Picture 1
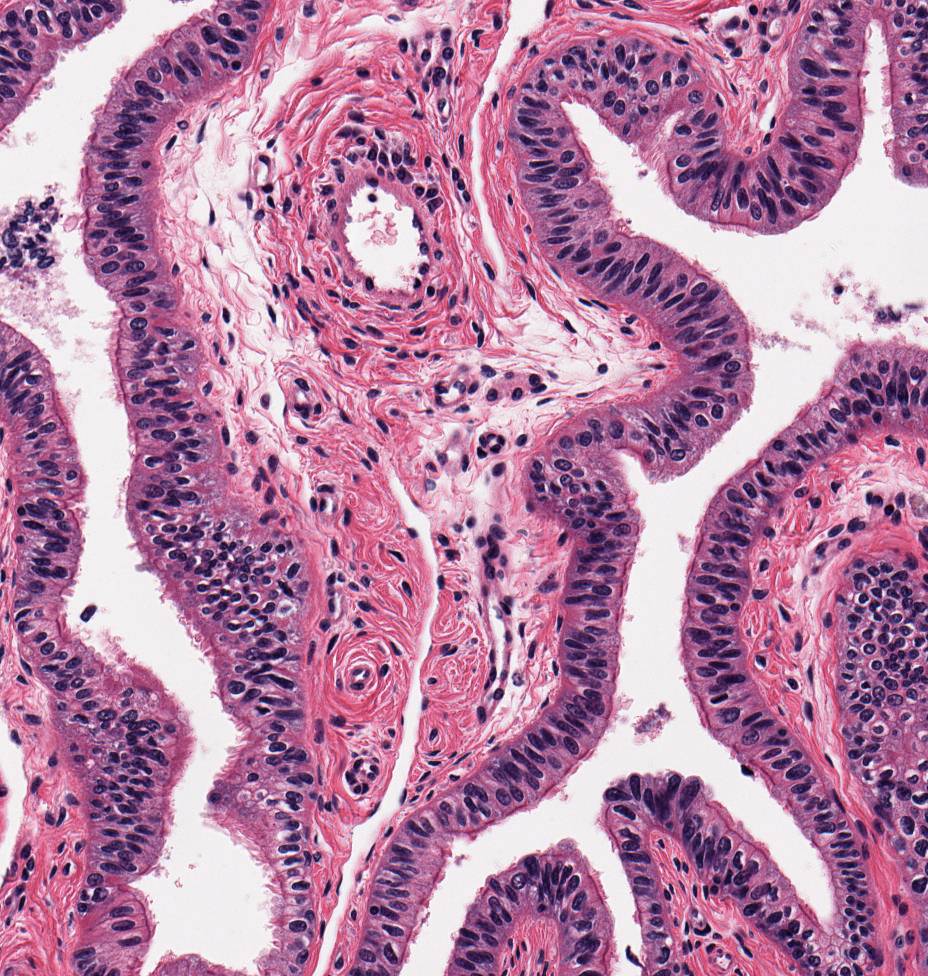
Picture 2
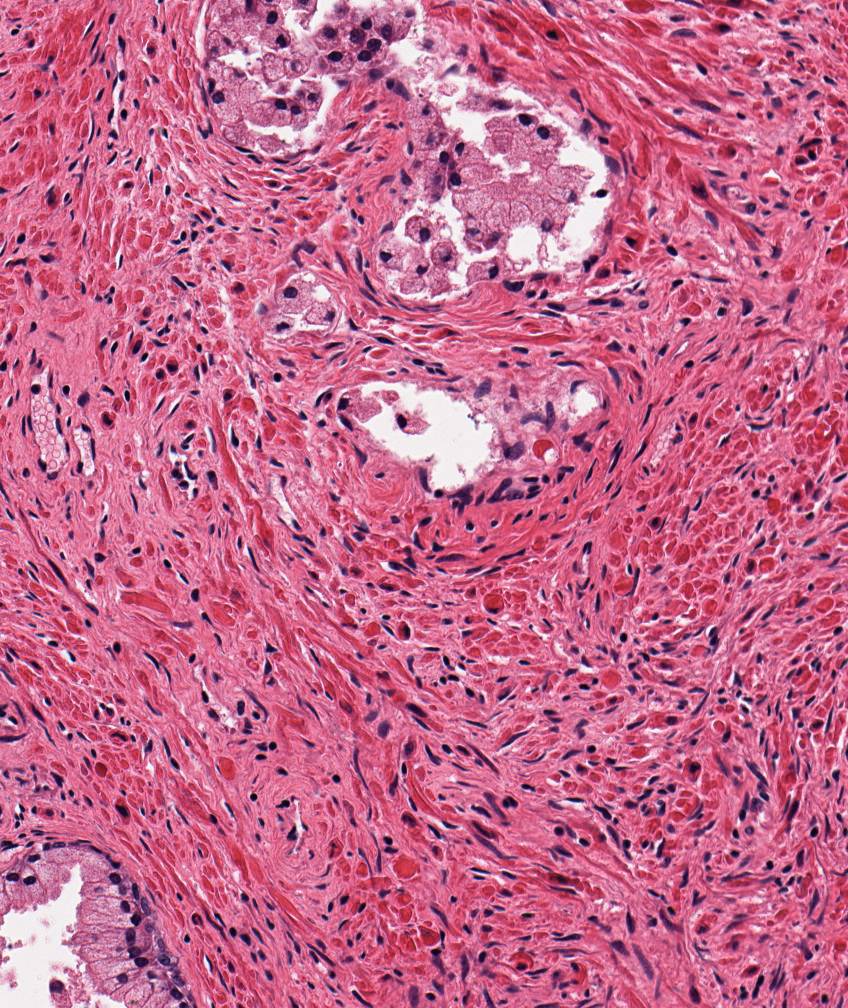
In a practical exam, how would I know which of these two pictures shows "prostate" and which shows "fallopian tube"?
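That first picture is the fallopian tube; the second is the prostate. The fallopian tube field is all branching, folded stromal cores covered by epithelium, with white spaces between them. Every fold is lined by tall columnar cells with crowded, elongated nuclei whose long axes stand perpendicular to the surface. The cores themselves are wavy, pink collagen fibres. The prostate is mostly spindle-cell stroma with dark, elongated nuclei, and just a few gland spaces in the upper centre and one at the lower left corner.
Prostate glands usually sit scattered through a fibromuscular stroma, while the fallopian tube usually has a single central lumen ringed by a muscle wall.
The upper central glands hold loose clusters of rounded cells with pale, finely vacuolated cytoplasm.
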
